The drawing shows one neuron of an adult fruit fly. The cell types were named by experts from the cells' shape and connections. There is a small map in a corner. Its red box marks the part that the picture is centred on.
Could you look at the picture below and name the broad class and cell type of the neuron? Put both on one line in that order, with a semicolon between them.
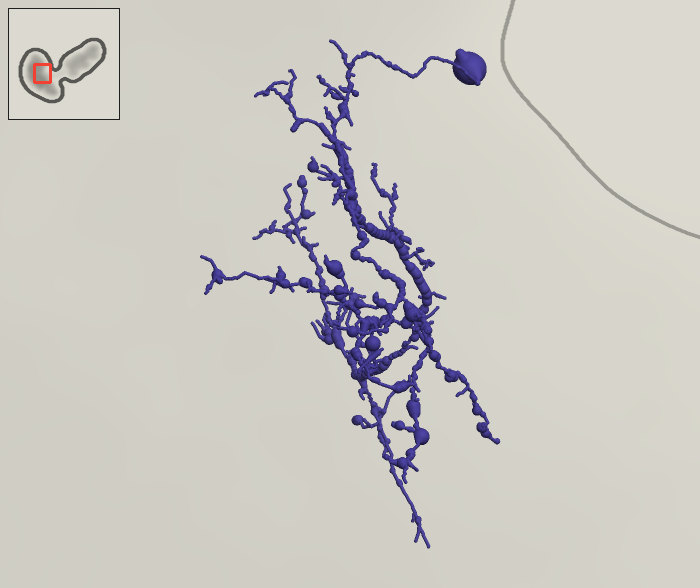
central-brain intrinsic neuron; IB096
